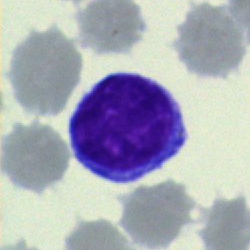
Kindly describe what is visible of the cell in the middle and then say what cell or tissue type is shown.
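Starting with the outline, the cell is round and smooth. Its chromatin comes next: dense and dark purple, with a few paler patches. Of cytoplasm, only a thin deep blue rim is visible, mostly along the lower edge. No vacuoles are seen. The cell is a lymphocyte.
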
